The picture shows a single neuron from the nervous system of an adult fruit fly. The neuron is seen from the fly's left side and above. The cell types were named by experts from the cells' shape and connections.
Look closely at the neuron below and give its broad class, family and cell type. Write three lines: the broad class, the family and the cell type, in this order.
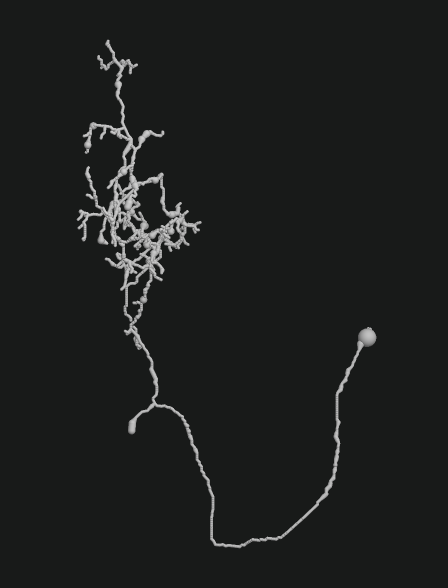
central-brain intrinsic neuron
hemilineage VPNp&v1_posterior
LHPV2a4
